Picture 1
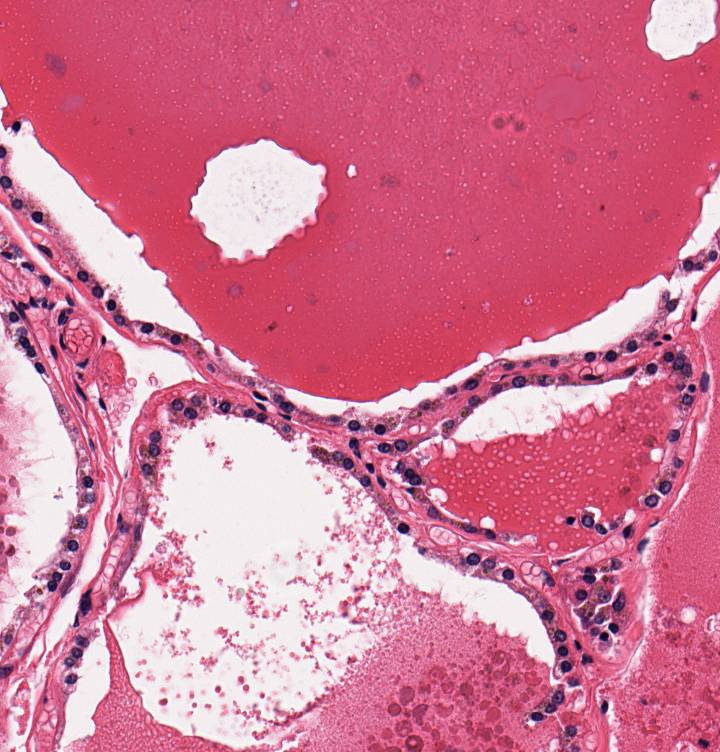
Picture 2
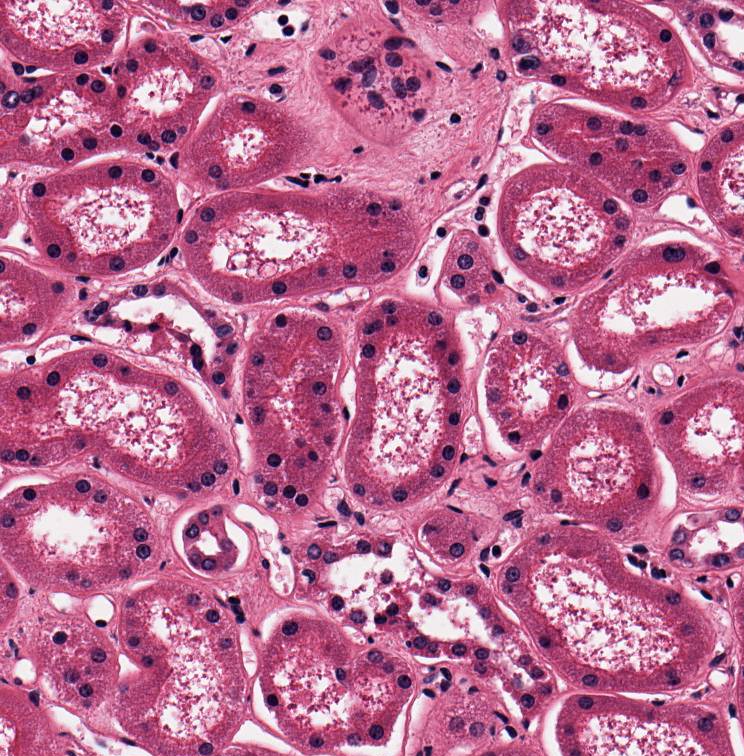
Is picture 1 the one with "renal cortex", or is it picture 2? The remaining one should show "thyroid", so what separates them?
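Thyroid is shown in picture 1, renal cortex in picture 2. Both are lined by a single cell layer, but the thyroid follicles have flattened to low cuboidal cells, whereas the renal tubules have cuboidal to low columnar cells with abundant granular eosinophilic cytoplasm and no visible boundaries between them. Contents also differ: the upper thyroid follicle's colloid has pulled away from its lining and holds a round clear space left of its centre, while most tubule lumens contain loose, pale pink, flocculent granular material.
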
